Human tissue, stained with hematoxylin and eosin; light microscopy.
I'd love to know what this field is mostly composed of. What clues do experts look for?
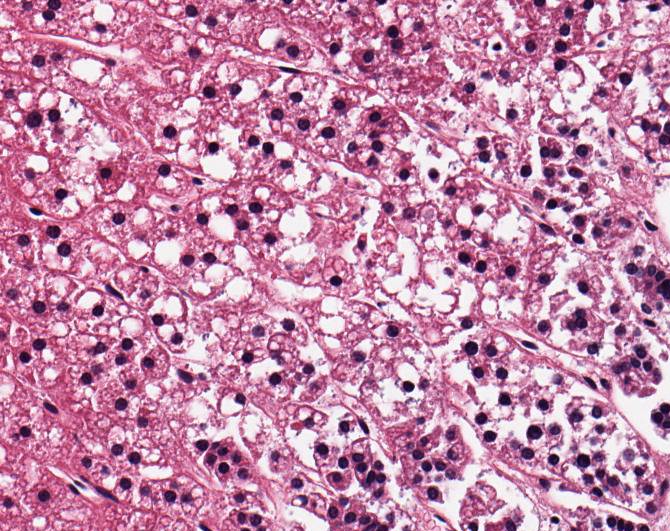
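The zona fasciculata of the adrenal gland is what the field mainly shows. Arrangement first: the cells form long cords running diagonally from upper left toward lower right.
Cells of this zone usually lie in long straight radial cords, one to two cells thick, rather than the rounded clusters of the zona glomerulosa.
Cytoplasm next: most cells, especially upper left and centre, are pale and foamy, filled with many small clear vacuoles.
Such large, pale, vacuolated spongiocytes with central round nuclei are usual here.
Nuclei: small, round, dark, usually one per cell near its centre.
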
